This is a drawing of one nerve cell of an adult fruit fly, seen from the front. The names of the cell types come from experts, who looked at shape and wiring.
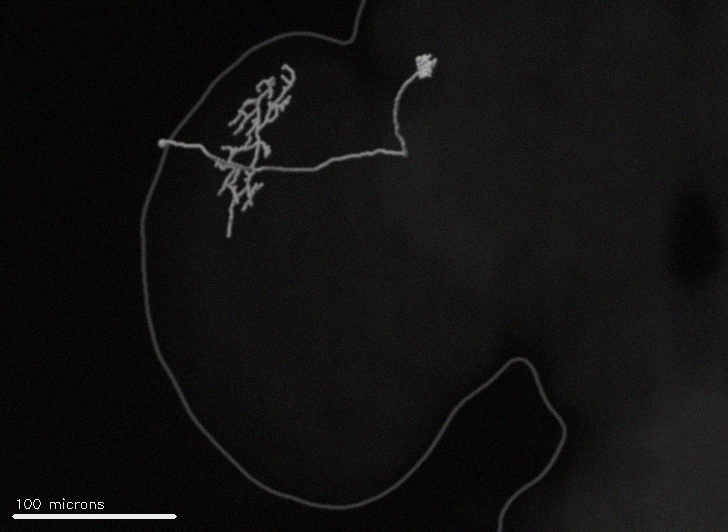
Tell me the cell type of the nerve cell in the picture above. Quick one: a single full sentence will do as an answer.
This nerve cell is a cell of type MeTu2b.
